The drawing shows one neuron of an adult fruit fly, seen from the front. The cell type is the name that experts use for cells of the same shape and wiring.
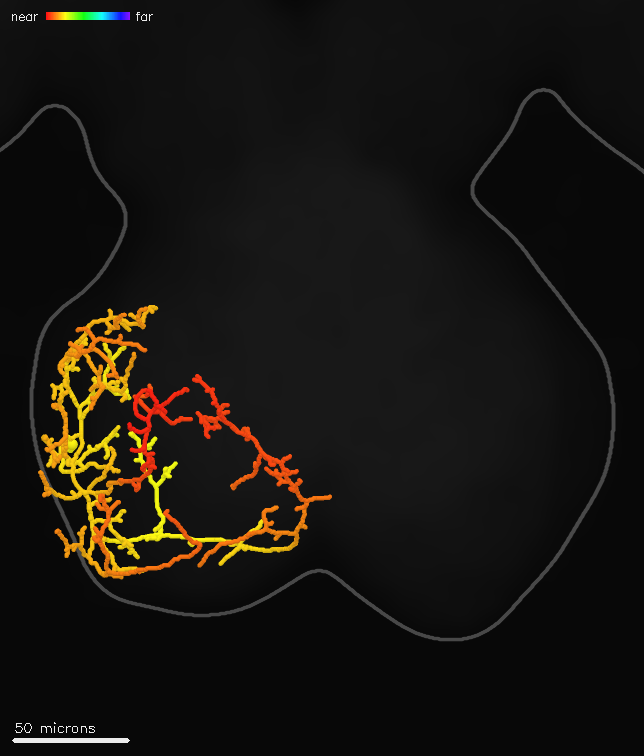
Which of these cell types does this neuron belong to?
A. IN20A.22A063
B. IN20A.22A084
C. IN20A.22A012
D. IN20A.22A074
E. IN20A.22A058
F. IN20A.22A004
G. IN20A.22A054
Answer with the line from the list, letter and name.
F. IN20A.22A004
